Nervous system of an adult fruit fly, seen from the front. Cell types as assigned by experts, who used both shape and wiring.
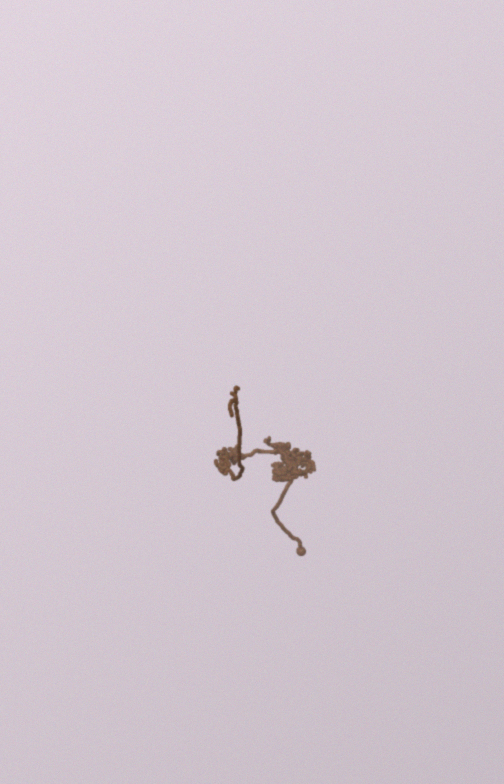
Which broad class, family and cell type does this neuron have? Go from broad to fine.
ascending neuron; hemilineage 06A; AN06A010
